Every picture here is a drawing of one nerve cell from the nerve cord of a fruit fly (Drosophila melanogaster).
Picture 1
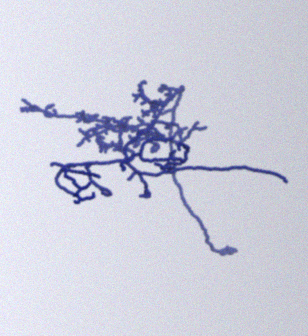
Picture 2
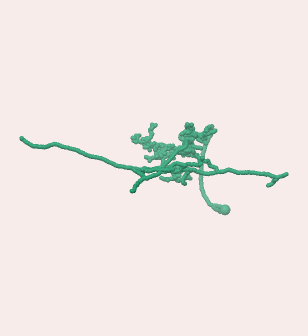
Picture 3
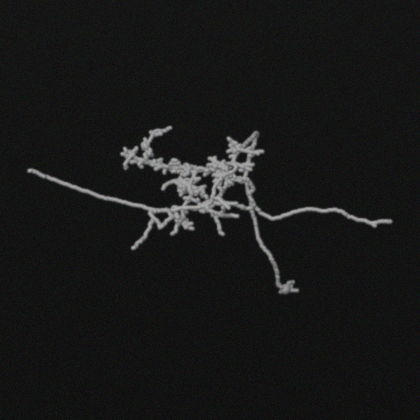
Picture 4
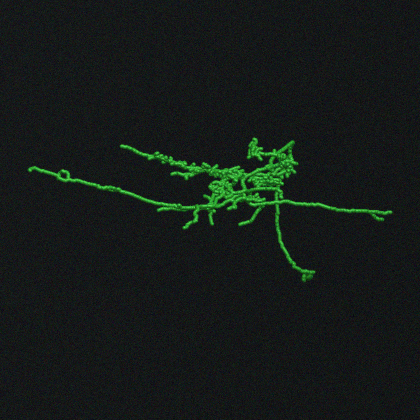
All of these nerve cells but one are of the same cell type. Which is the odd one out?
1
